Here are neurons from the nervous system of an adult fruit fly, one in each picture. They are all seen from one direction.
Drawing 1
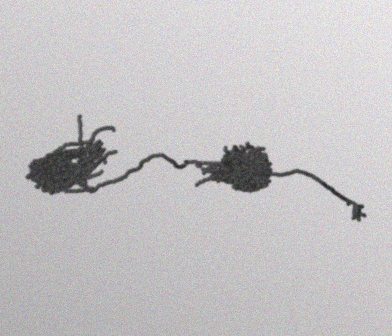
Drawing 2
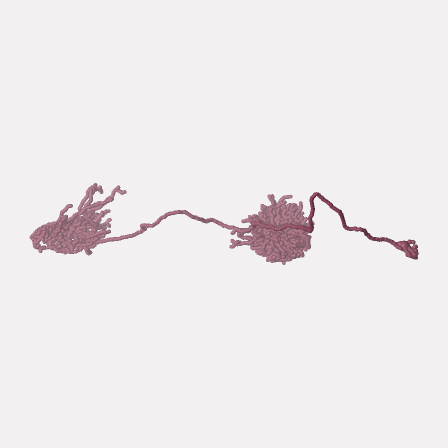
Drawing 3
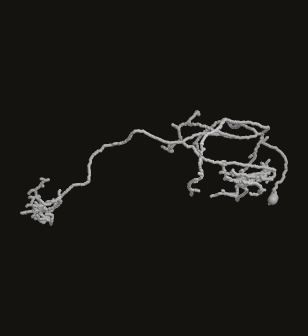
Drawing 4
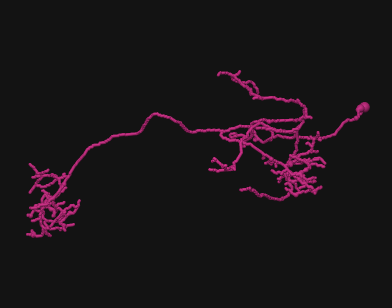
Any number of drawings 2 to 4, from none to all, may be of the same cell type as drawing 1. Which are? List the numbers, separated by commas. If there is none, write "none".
2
